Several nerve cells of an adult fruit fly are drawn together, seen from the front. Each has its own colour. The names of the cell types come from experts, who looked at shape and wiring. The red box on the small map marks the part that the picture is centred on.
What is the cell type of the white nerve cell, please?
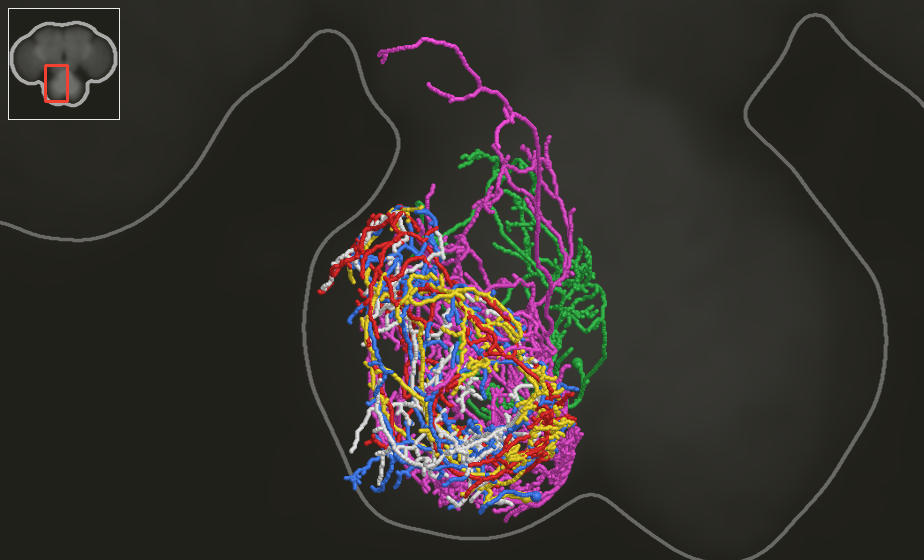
IN04B066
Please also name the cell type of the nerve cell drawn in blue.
IN04B053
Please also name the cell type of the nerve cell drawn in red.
IN04B039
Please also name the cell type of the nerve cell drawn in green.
IN04B100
